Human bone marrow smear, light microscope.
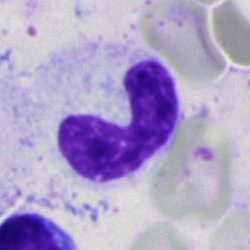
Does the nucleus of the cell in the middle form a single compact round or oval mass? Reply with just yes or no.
No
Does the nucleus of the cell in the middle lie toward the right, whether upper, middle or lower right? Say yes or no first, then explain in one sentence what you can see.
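Yes. The nucleus lies toward the right side of the cell, leaving most of the cytoplasm on the left.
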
